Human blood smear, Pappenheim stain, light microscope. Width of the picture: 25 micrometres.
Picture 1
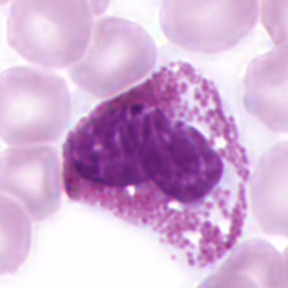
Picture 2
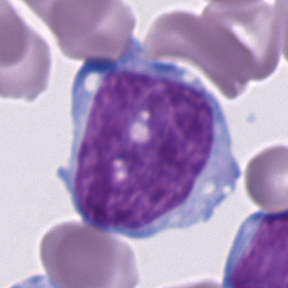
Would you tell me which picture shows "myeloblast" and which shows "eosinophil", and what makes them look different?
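Picture 1 shows an eosinophil; picture 2 shows a myeloblast. The eosinophil's nucleus has two large lobes lying side by side.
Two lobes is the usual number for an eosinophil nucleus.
Its chromatin is dark purple and condensed, and no nucleoli are visible.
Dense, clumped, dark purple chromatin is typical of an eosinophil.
Coarse, round, reddish-pink granules fill its cytoplasm; on the right and lower side they lie loosely scattered, with no sharp cell border.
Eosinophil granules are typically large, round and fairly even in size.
The myeloblast, by contrast, has no granules in its cytoplasm, which is pale blue and becomes a deeper blue at the outer edge. A few small clear vacuoles lie in that cytoplasm, and its rim is wider on the right than on the left. The myeloblast's outline is irregular, with small blunt bulges along the edge, and red cells lie against it at the top and bottom.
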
